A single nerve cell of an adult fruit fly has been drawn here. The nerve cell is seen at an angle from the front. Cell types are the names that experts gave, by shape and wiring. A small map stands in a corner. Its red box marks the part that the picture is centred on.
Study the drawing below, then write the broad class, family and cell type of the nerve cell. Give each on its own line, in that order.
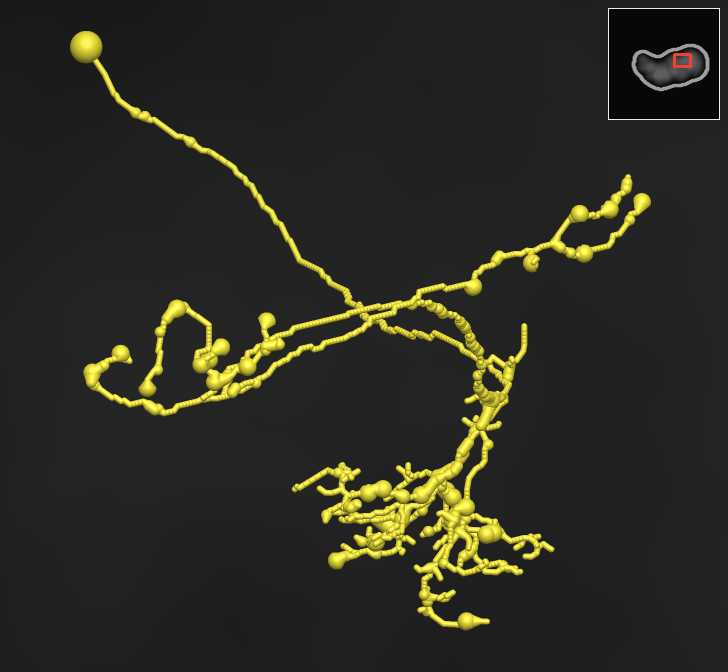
central-brain intrinsic neuron
class CX
FC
